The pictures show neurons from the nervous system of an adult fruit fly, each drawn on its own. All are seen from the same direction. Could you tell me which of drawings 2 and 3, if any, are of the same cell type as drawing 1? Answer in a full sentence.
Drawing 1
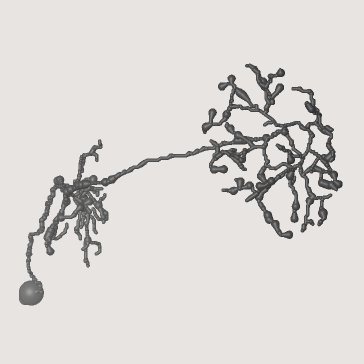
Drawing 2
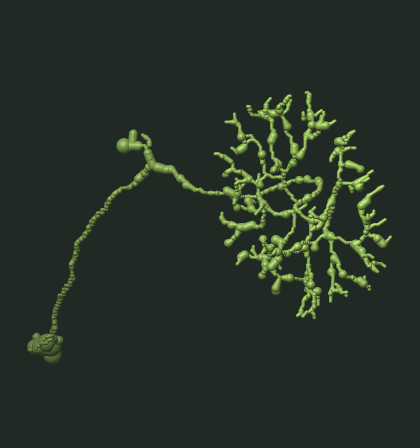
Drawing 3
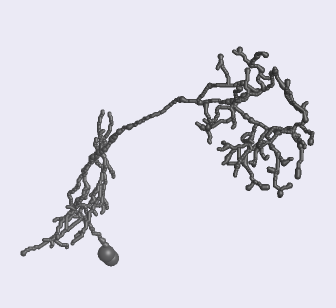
None of them is of the same cell type.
